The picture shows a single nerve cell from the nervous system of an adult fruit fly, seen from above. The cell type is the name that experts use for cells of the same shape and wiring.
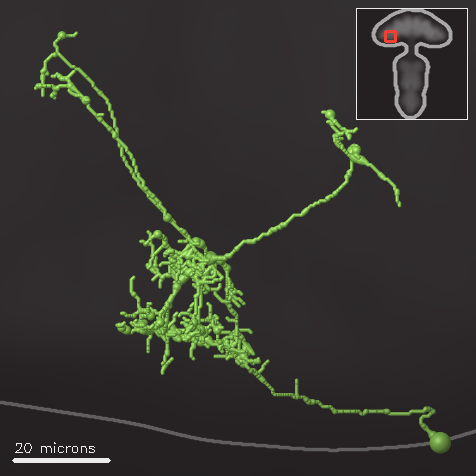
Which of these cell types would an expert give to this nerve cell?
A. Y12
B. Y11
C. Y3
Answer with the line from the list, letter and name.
B. Y11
